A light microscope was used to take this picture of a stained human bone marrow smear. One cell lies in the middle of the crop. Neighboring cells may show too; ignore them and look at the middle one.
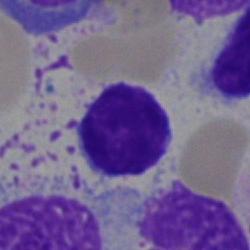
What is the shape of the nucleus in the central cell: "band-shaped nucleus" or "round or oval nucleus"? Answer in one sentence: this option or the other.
The nucleus of the cell is compact and round or oval, not band-shaped.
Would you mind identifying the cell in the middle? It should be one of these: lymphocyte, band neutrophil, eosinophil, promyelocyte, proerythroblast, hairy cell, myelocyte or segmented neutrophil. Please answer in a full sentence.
What sits at the centre of this crop is a lymphocyte.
